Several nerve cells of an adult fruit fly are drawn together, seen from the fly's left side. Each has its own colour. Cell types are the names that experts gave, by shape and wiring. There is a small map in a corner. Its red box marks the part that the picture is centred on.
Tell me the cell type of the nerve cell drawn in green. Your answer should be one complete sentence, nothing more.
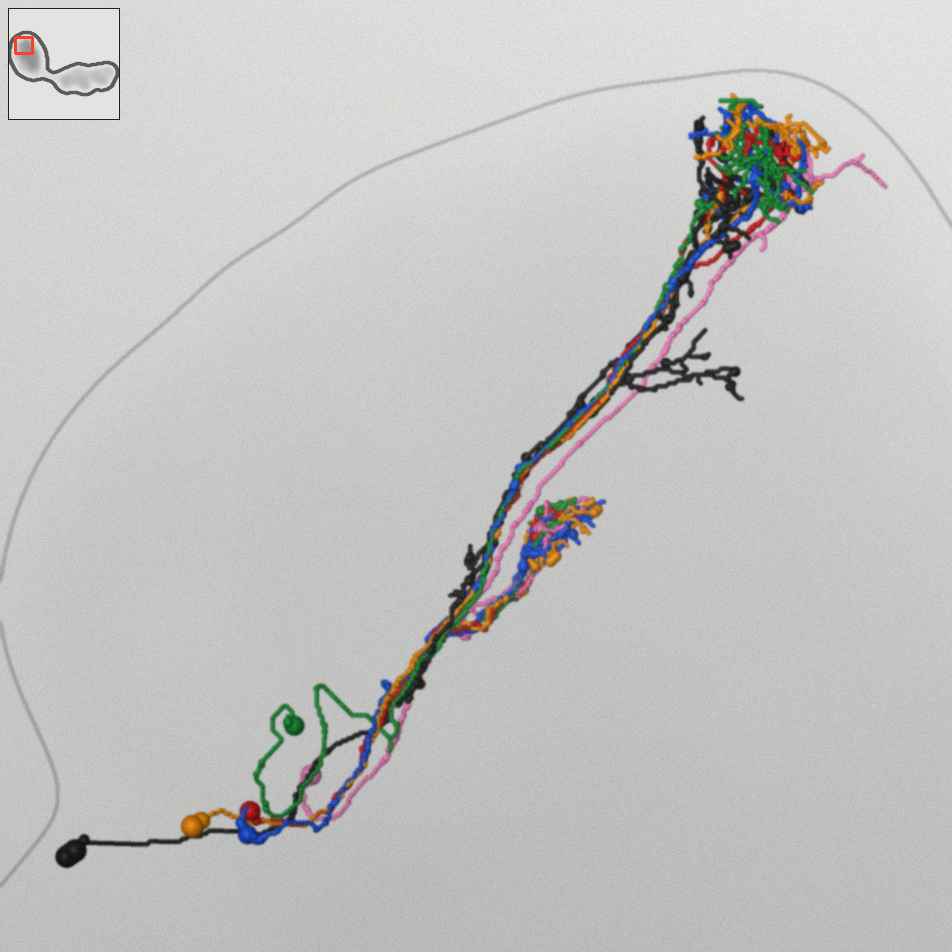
It is as FB9B_c that this nerve cell is typed.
